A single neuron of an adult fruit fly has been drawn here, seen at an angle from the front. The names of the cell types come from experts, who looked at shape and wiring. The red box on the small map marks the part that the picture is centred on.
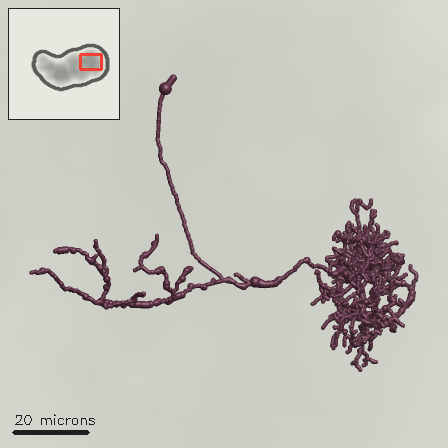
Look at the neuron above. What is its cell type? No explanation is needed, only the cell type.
LPLC1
